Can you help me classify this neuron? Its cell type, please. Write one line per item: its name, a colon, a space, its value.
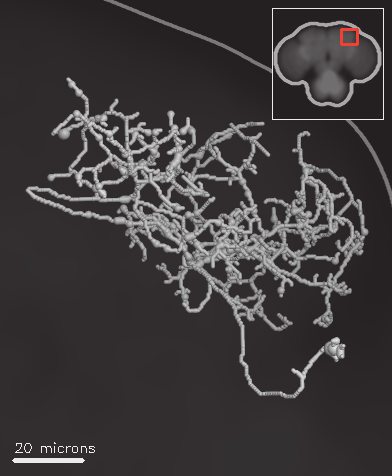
cell type: CB1655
